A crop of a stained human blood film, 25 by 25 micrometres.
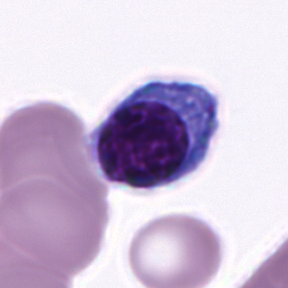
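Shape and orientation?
Oval; long axis runs lower left to upper right.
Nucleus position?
Off-centre, toward lower left; cytoplasm widest on the upper right side of it.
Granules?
None distinct in the cytoplasm.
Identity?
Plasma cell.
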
